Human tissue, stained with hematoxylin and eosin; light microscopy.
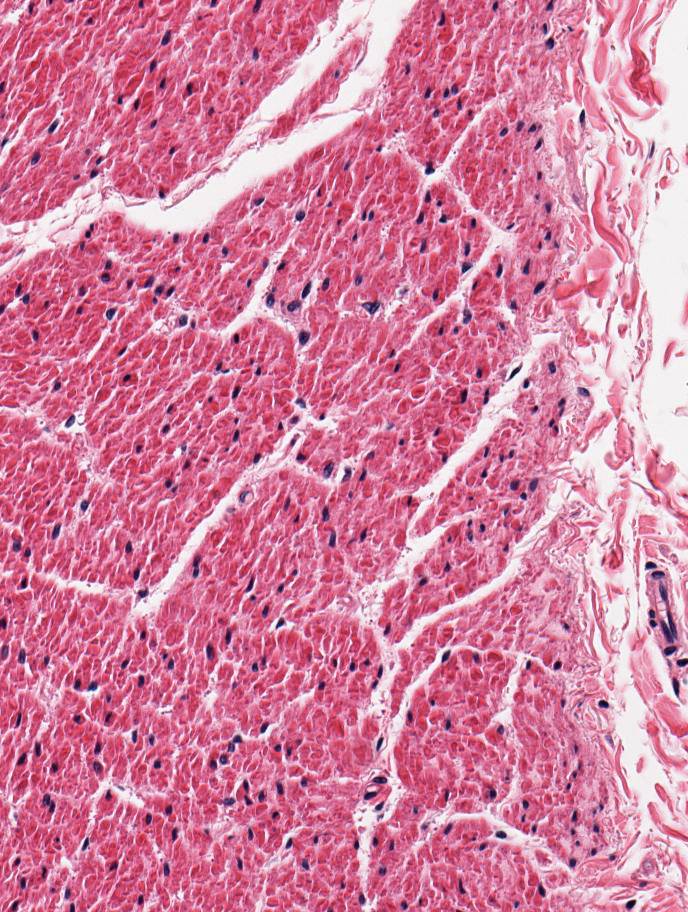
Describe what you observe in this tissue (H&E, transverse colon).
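Look at the pink-staining muscle filling most of the field; looser fibrous tissue runs along the right edge. Its fibres, mostly cut across, appear as small, closely packed polygons. Narrow white clefts run irregularly between the bundles. Small, dark, oval nuclei lie fairly sparsely among the fibres.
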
